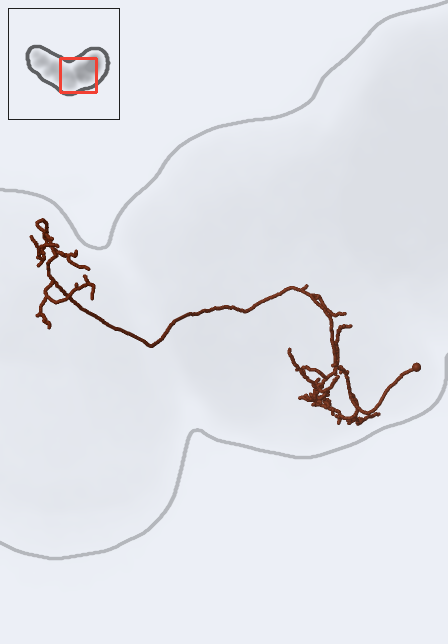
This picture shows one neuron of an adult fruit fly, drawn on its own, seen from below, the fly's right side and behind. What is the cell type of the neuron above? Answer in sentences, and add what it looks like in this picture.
Its cell type is DNge009. Its broad class is descending neuron. The cell body can be seen on the right of the picture. As drawn here it is wider than it is tall.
